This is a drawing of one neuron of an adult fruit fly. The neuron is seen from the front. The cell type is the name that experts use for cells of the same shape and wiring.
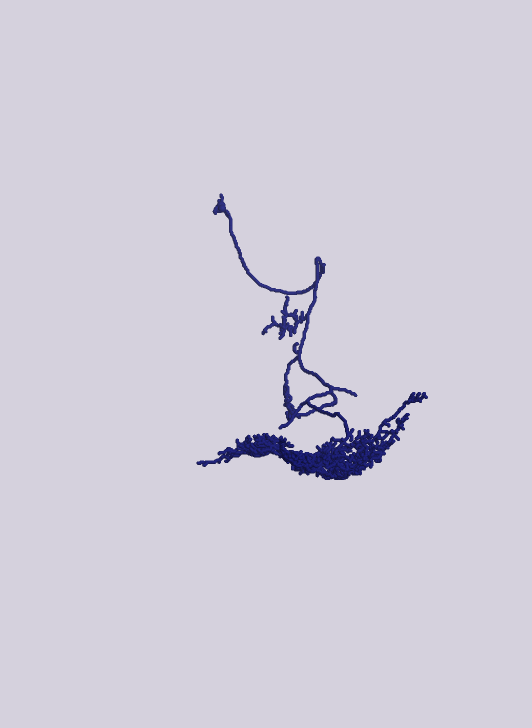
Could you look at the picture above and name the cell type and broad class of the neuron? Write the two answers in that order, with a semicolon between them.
INXXX252; nerve-cord intrinsic neuron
